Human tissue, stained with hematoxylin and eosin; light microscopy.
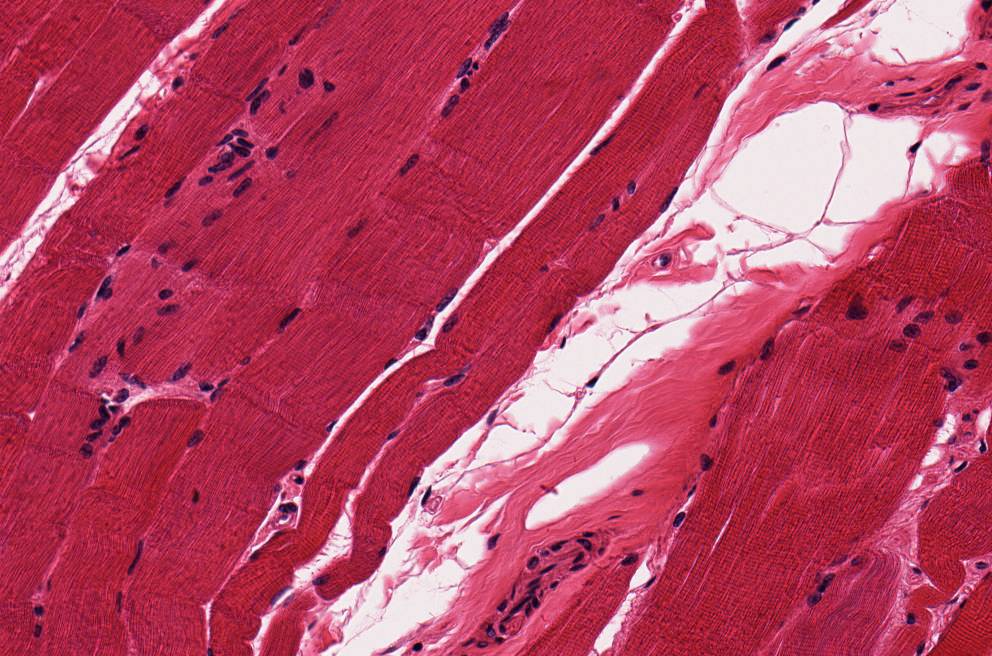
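Skeletal muscle. Notice where the nuclei sit: at the edges of the fibres, just beneath their borders, not in the centres. Each nucleus is small, dark-staining and drawn out along the fibre axis. Follow the fibres and you'll see they are unbranched, running side by side without joining one another. Their cytoplasm takes up eosin as a deep red-pink.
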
